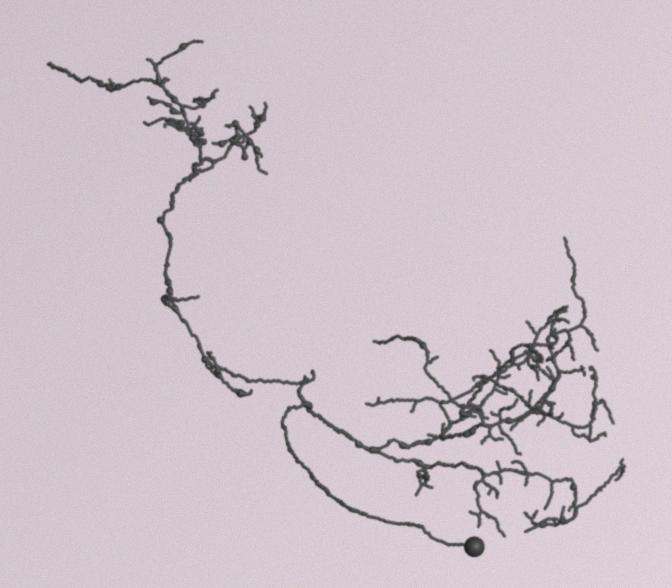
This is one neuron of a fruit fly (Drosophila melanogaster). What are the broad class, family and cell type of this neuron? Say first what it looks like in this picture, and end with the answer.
Dozens of branch ends can be seen. As drawn here it is about as wide as it is tall. Its broad class is central-brain intrinsic neuron. Its family is hemilineage LALa1_anterior. It is of cell type CL054.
